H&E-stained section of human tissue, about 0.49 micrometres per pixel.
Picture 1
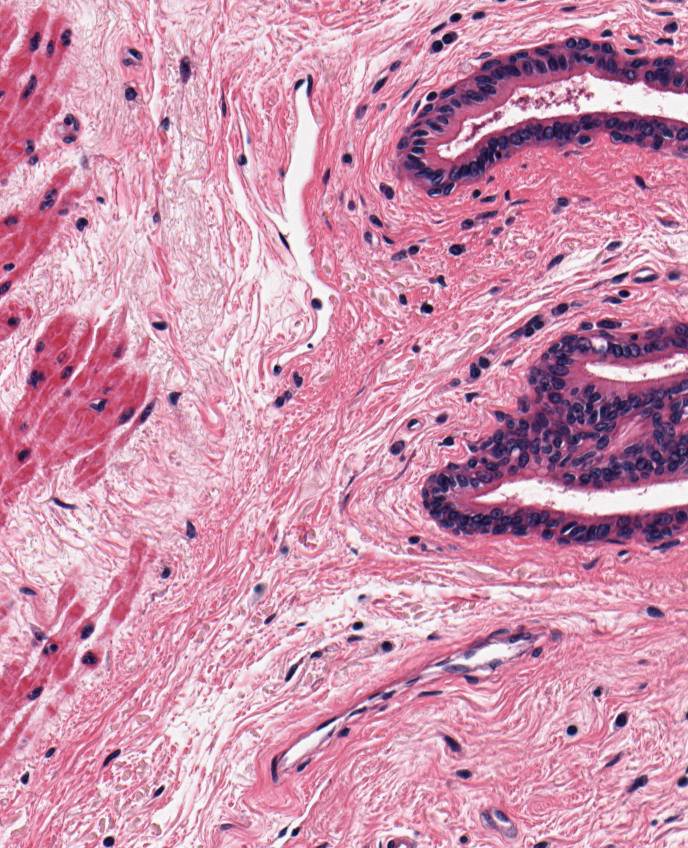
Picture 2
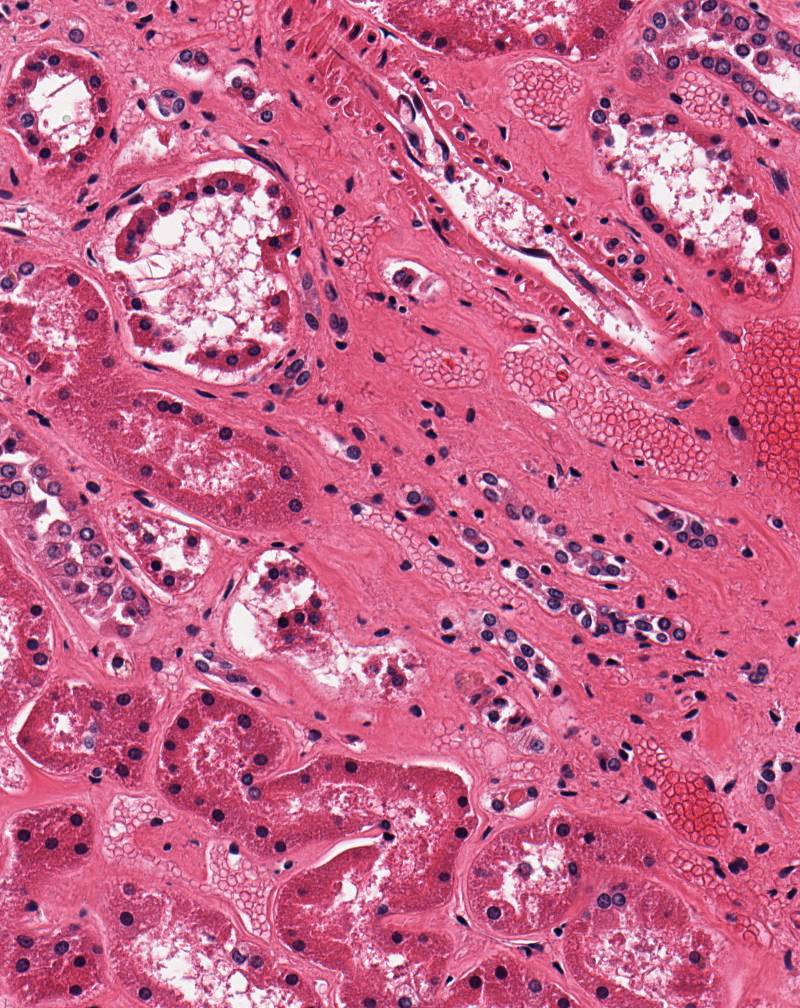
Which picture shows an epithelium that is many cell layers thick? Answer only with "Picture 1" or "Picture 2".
Picture 1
